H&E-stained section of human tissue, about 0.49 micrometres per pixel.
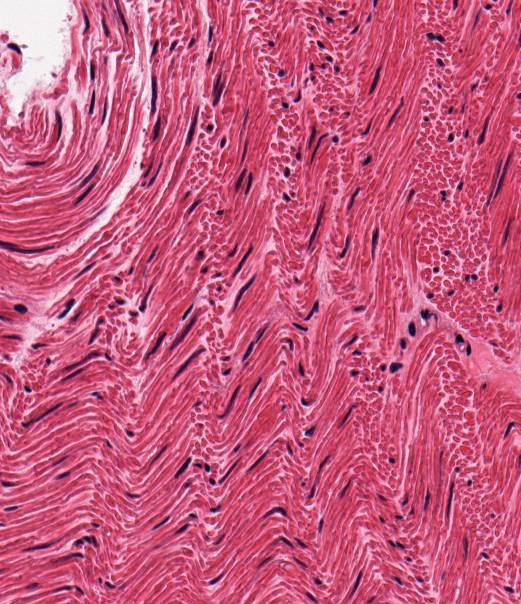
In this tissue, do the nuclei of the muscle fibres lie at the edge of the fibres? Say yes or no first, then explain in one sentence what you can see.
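No. The muscle cells have dark, elongated, cigar-shaped nuclei lying centrally within the cells.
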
